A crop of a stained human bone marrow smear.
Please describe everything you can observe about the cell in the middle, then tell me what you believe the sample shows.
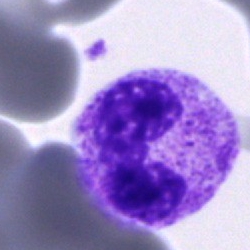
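The nucleus lies toward the left, leaving a wider area of cytoplasm on the right. Its chromatin is dark purple and coarsely clumped. Many small purple granules are scattered throughout the pale pinkish-lilac cytoplasm. This is a segmented neutrophil.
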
